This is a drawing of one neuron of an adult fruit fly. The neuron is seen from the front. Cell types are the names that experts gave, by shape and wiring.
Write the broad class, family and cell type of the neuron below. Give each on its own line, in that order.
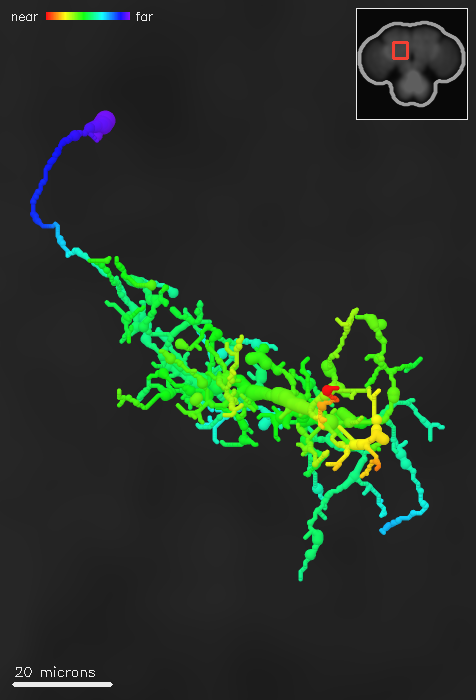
central-brain intrinsic neuron
hemilineage VLPp&l1_posterior
PLP172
